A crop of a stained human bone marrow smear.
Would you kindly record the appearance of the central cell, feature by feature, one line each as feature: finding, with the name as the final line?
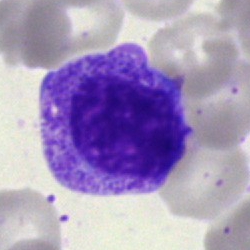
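Outline: irregular and somewhat angular, not smoothly round
Bleb: small and rounded, projecting from the top edge
Nucleus: off-centre, toward the right side
Cytoplasm: broad purple rim, widest on the left and lower side
Name: myelocyte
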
